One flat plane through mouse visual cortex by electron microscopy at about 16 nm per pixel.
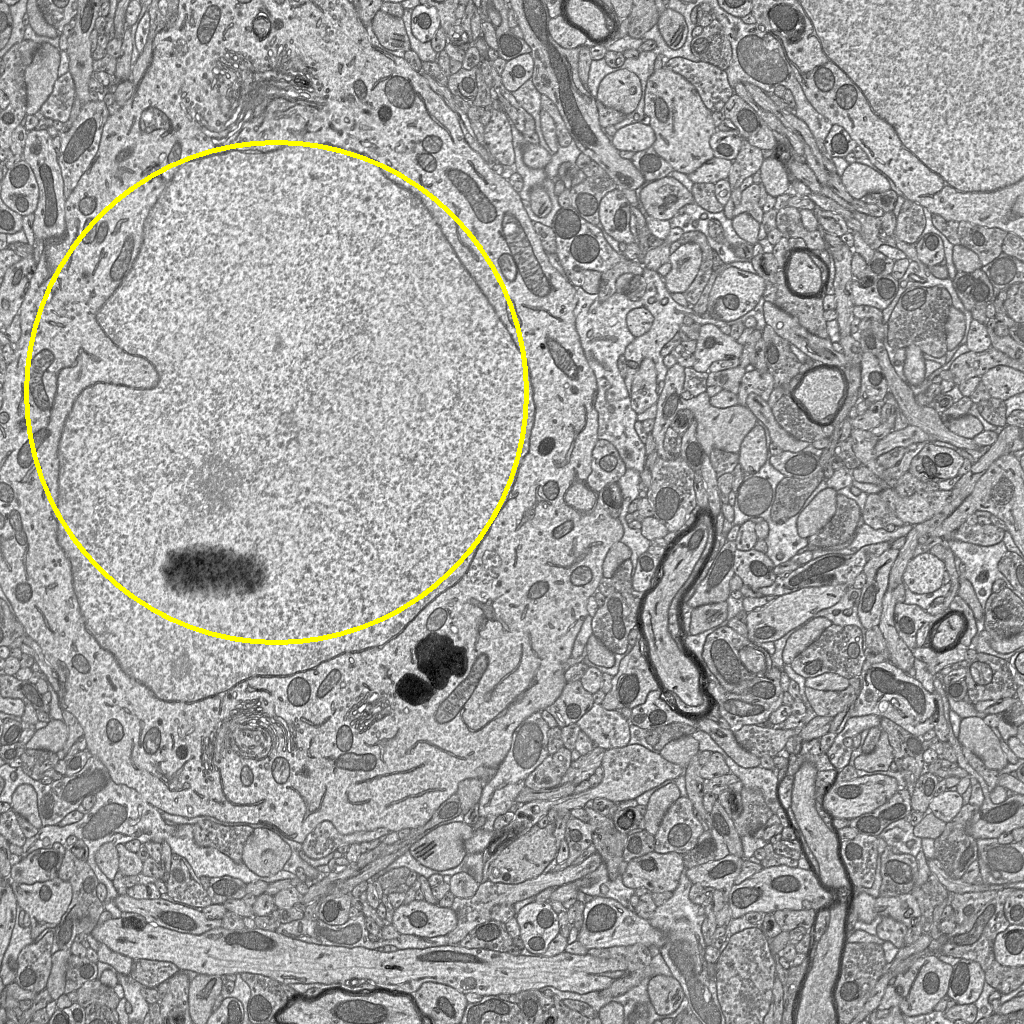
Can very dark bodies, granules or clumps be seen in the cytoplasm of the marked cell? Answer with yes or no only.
Yes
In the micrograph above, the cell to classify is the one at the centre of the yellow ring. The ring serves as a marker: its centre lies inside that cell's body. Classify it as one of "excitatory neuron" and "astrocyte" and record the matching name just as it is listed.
excitatory neuron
